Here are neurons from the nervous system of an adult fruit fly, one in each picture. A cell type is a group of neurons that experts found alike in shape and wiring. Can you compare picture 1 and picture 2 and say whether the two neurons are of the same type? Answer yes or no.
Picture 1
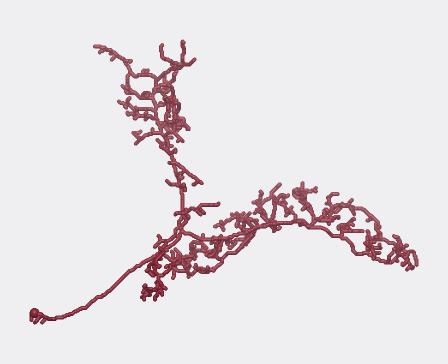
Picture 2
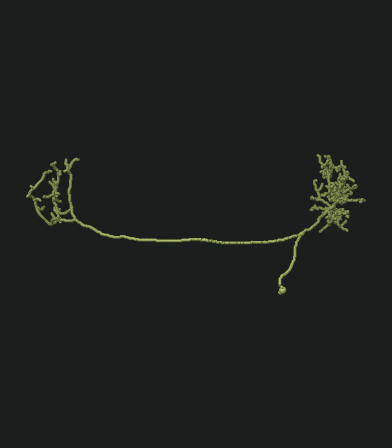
no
